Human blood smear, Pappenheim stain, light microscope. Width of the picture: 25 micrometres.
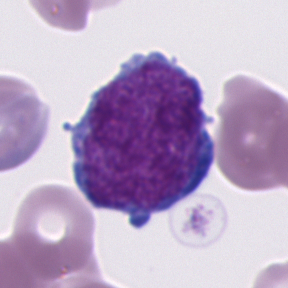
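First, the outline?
Irregular, with small bumps along its edge, and a rounded blue bleb bulging out from the bottom edge.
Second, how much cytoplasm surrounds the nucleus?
Only a thin rim.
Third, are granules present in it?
None can be seen.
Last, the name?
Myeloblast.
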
